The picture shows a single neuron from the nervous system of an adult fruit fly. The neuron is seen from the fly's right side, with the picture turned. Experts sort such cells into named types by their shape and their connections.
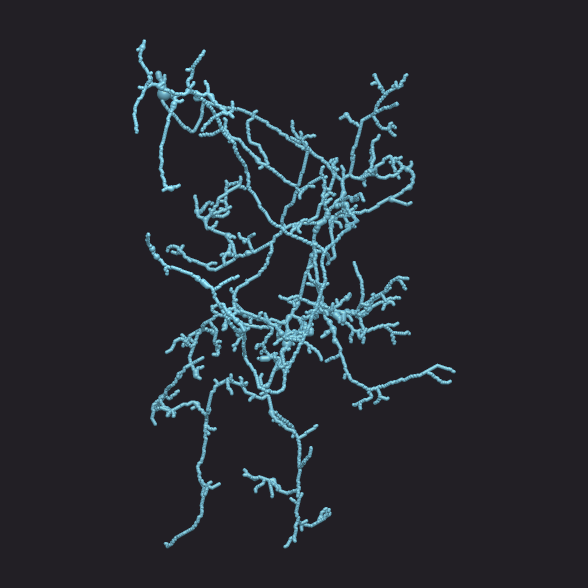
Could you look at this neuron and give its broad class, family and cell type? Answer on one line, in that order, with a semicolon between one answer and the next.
nerve-cord intrinsic neuron; hemilineage 07B; IN07B058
